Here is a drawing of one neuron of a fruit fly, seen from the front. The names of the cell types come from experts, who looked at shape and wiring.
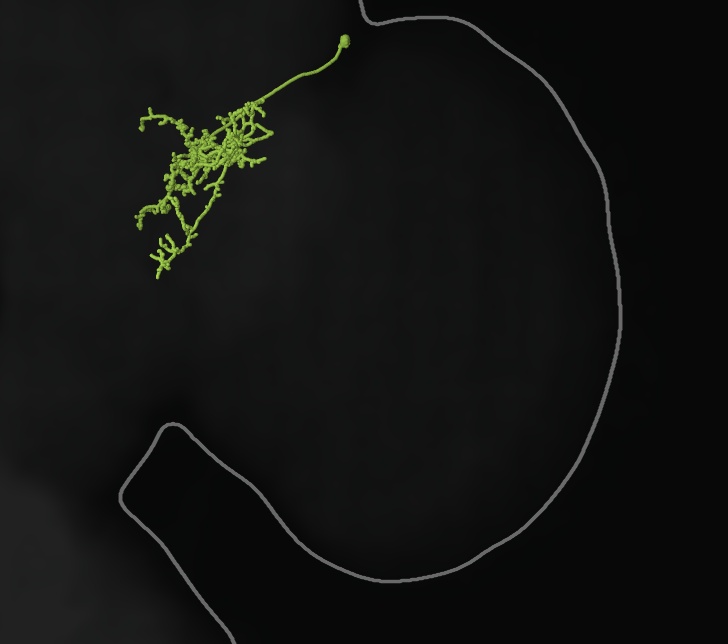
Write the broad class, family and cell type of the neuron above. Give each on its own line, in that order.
central-brain intrinsic neuron
hemilineage VLPp&l1_anterior
PVLP105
